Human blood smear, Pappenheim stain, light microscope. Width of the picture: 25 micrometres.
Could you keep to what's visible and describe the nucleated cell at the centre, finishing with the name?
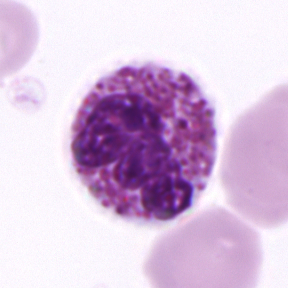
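Notice first that the outline is round and smooth. The nucleus lies toward the left and lower part of the cell, and you'll find no nucleoli in it. Around it, the cytoplasm is packed with many coarse, round, reddish-purple granules. This cell is an eosinophil.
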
